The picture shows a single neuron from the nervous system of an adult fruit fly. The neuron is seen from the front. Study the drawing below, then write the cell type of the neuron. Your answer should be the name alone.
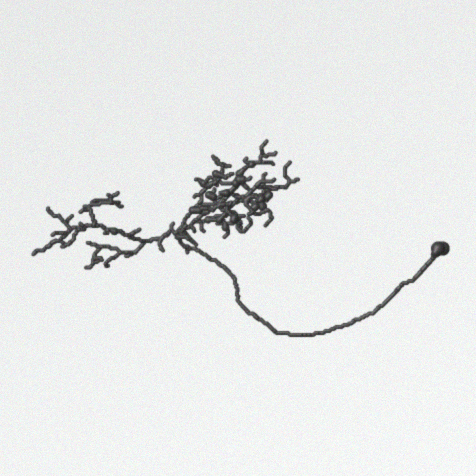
GNG408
